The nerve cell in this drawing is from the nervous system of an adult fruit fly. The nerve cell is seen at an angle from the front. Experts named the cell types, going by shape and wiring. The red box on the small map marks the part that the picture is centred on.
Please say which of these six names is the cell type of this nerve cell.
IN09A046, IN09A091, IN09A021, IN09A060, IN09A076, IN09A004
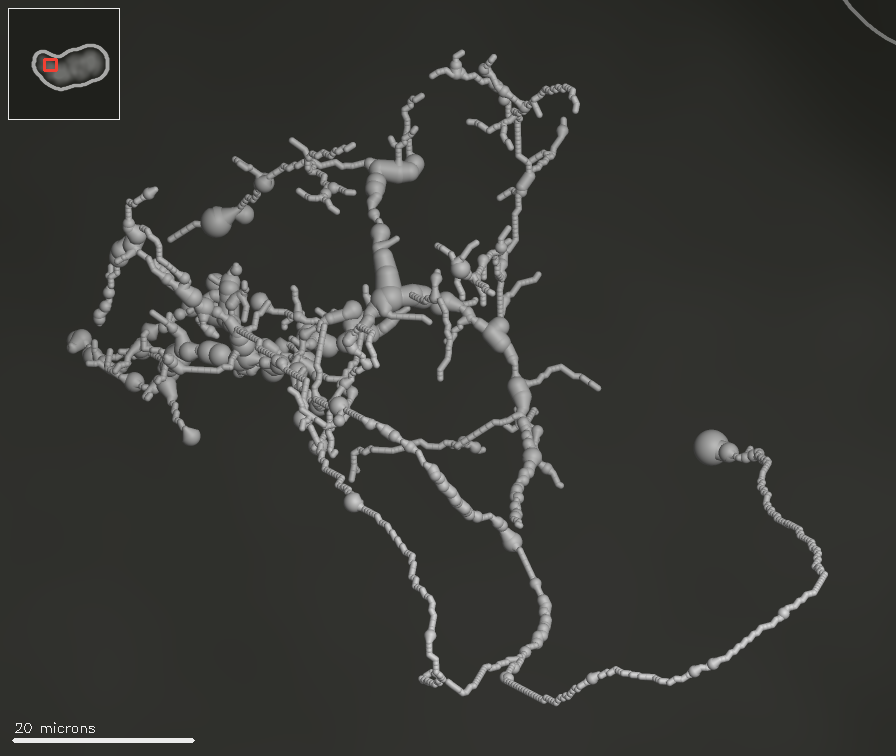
IN09A046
